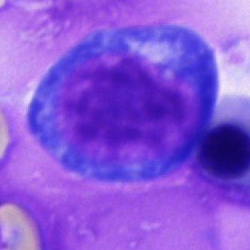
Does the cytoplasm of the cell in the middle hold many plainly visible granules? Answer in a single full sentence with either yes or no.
No, its cytoplasm is free of any visible granules.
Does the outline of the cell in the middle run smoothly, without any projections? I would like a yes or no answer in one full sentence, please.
Yes, there is a smooth outline around the cell, free of projections.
